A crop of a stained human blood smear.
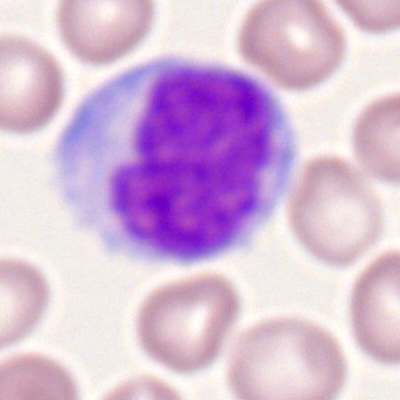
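Monocyte in the middle of the smear. First, the nucleus sits off-centre, toward the right side of the cell. Second, a notch on its left side gives the nucleus a folded, two-part look. Third, the chromatin is dark purple and coarsely clumped, with paler patches between the clumps. Last, a moderate rim of pale blue cytoplasm is widest on the left side.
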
